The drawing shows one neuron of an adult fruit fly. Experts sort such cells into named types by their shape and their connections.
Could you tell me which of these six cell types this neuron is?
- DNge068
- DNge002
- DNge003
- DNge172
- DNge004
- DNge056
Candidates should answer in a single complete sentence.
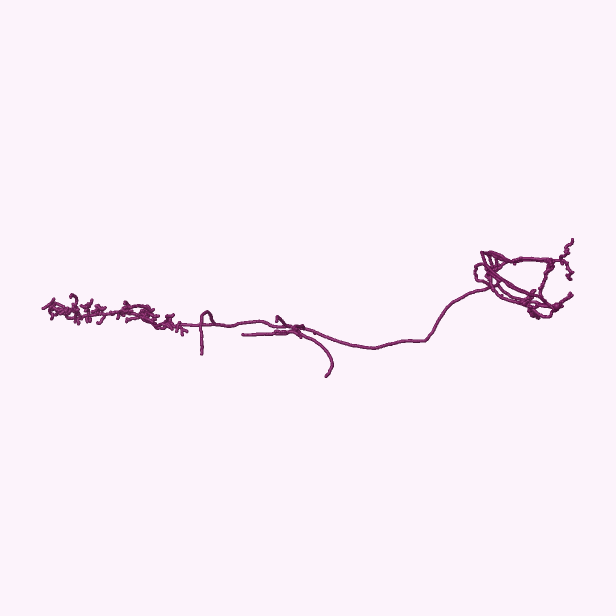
It is the cell type DNge172 to which this neuron belongs.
